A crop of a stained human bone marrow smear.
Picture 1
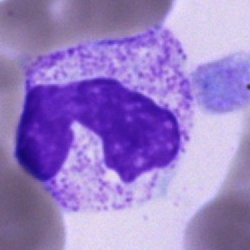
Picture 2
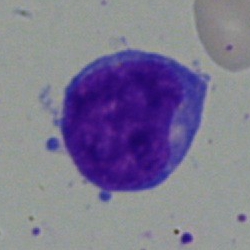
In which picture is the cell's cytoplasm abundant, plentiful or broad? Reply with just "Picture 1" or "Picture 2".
Picture 1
